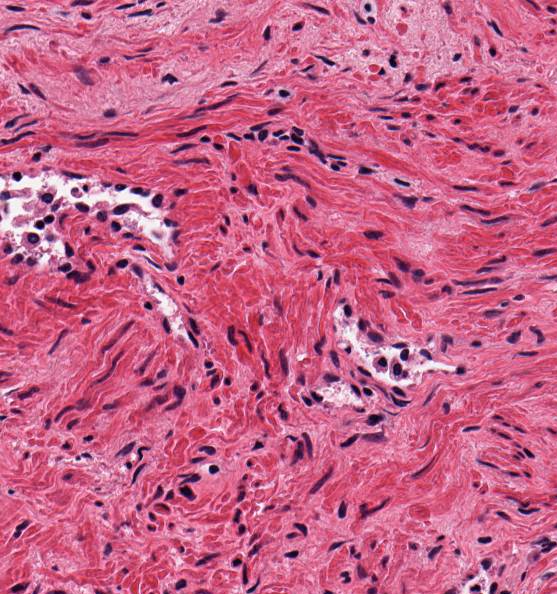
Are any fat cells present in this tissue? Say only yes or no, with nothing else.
No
